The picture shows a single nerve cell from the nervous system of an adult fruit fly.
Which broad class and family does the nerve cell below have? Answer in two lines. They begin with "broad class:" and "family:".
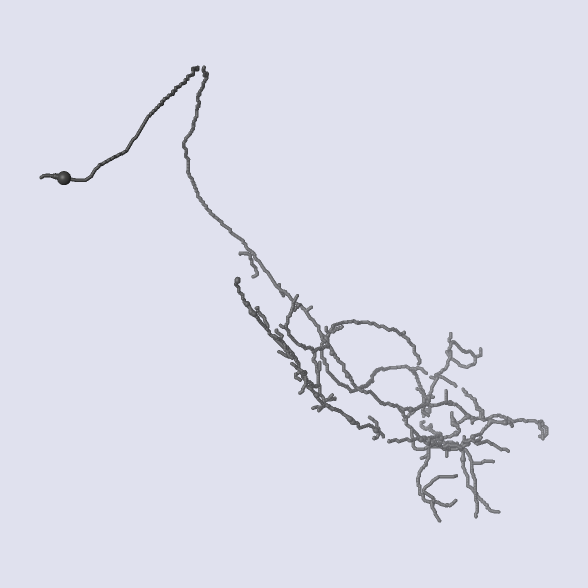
broad class: central-brain intrinsic neuron
family: hemilineage AOTUv1_ventral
